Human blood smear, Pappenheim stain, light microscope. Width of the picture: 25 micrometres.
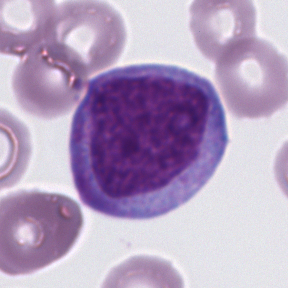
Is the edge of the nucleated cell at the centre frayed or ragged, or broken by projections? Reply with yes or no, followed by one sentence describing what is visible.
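No. The cell outline is smooth and roughly round.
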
